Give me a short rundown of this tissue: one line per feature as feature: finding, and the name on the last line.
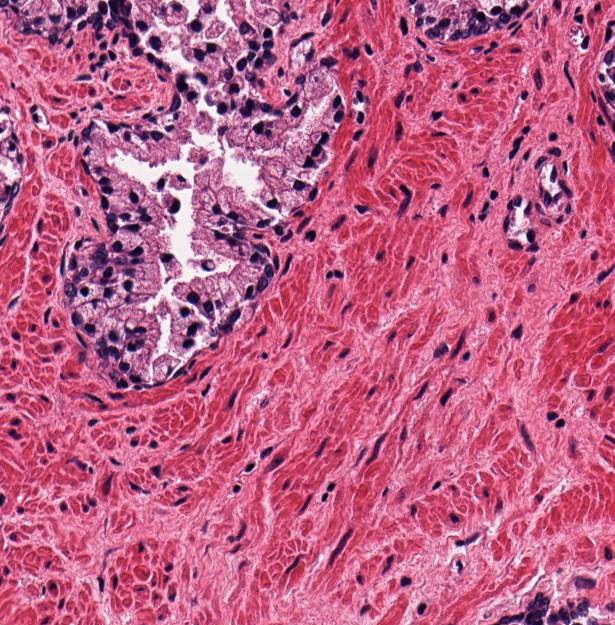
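Lining: cells of the upper left gland have pale, finely granular lilac cytoplasm.
Nuclei: in the gland-lining cells, small, dark and roundish.
Stroma: smooth muscle bundles with bright red cytoplasm, running in interlacing directions.
Stromal nuclei: mostly elongated and spindle-shaped.
Name: prostate.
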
